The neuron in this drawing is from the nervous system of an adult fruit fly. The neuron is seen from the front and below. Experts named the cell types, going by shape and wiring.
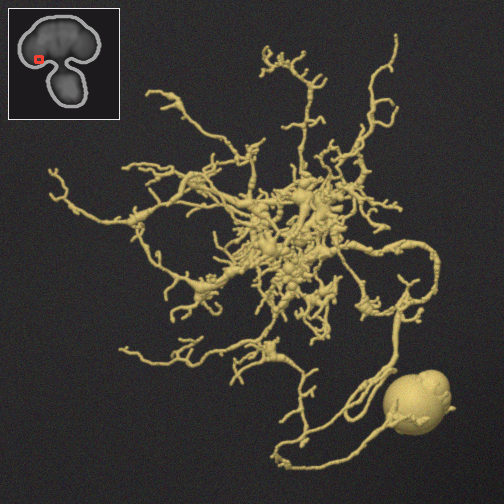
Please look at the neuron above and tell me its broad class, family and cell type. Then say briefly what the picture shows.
This is an optic-lobe intrinsic neuron. The family is Dm. The cell type is Dm8a. The cell body can be seen at the lower right of the picture. More than a hundred branch ends can be seen.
